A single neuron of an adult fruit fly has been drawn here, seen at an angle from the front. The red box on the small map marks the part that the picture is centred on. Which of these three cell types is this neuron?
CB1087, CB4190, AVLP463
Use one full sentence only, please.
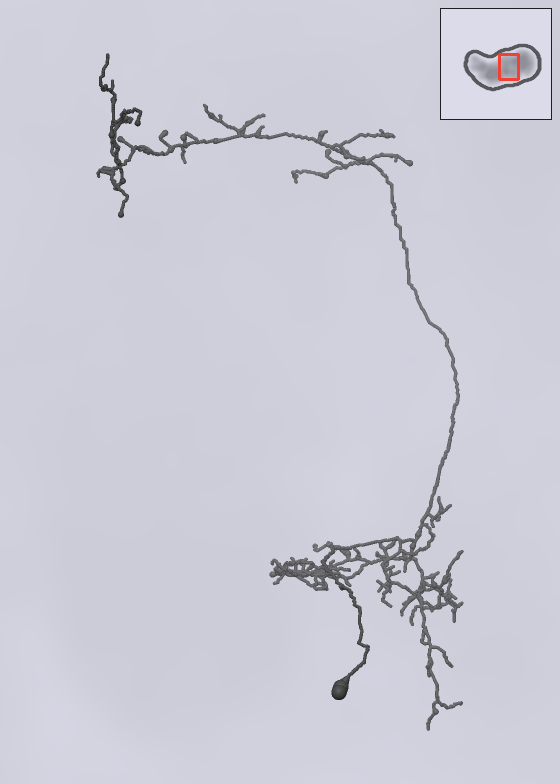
The cell type carried by this neuron is CB1087.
